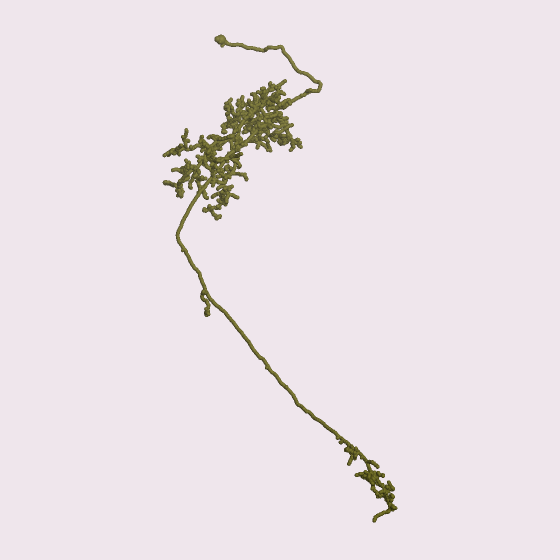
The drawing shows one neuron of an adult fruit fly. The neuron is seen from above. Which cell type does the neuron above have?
TmY10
